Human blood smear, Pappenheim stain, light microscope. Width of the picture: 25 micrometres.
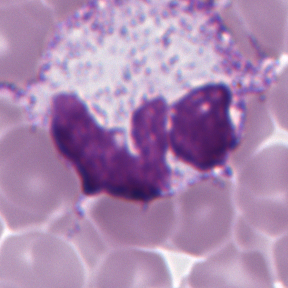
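Segmented neutrophil, the central cell of a stained peripheral blood smear. First, the nucleus sits in the lower half of the cell. Next, its chromatin stains deep purple and looks dense. The cytoplasm, in turn, carries a thin scatter of small purple granules. Last, the outline is irregular and ragged, with granules along its edge.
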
